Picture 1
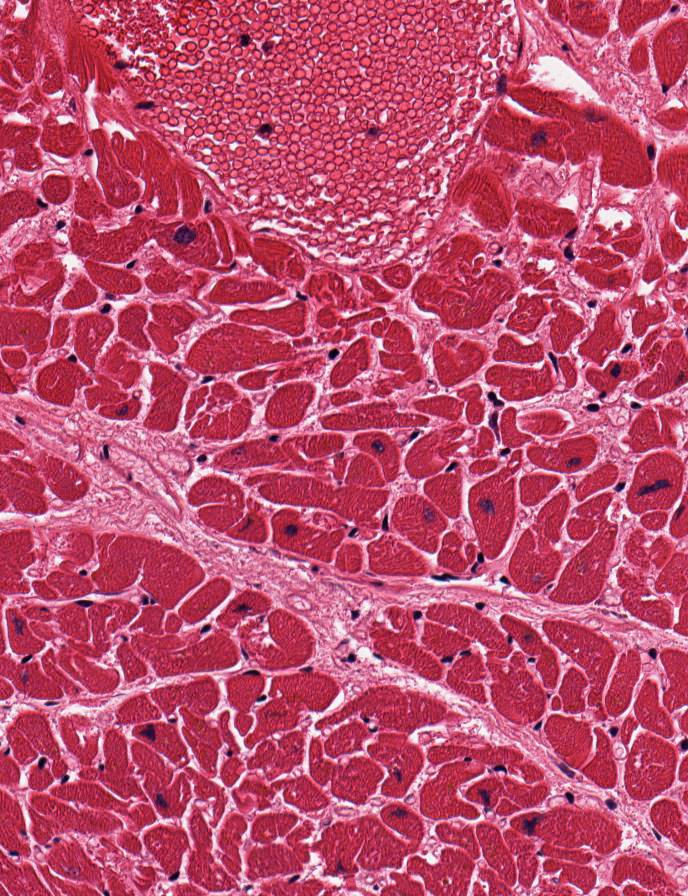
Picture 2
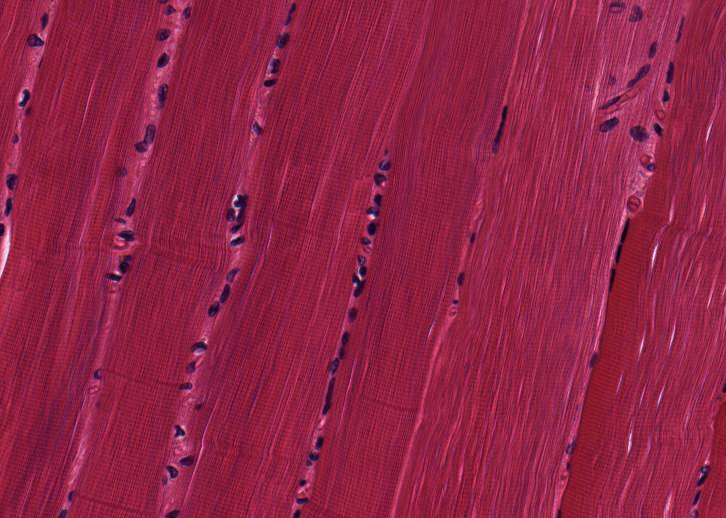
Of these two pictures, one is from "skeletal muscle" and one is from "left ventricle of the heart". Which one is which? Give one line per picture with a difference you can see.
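Picture 1 is from the left ventricle of the heart. Where a fibre shows its nucleus, there is a single nucleus near the centre of the fibre.
Picture 2 is from the skeletal muscle. The nuclei lie at the edges of the fibres, lined up in rows along the boundaries between neighbouring fibres.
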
